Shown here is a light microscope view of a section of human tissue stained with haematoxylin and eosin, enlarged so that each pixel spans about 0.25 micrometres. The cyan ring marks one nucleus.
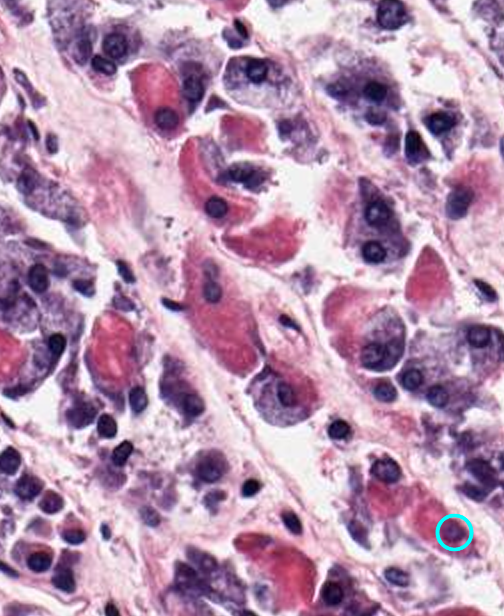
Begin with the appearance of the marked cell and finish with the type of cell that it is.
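The nucleus is small compared with the cell body, leaving plenty of cytoplasm around it. The cytoplasm is a strong, fairly even pink with a clearly drawn cell border, and the cell is elongated, running diagonally. The cell lies next to another pink cell on its upper left, with pale pink wavy fibres running alongside on its right. Type of cell: parietal cell.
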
